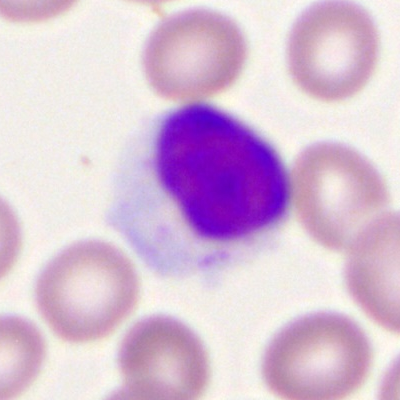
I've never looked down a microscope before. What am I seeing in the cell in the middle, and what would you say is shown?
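The nucleus sits toward the upper right of the cell. The cytoplasm is pale lavender-blue and extends mainly to the left of and below the nucleus. A few small reddish-purple granules are present in the lower part of the cytoplasm. This cell is a lymphocyte.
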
